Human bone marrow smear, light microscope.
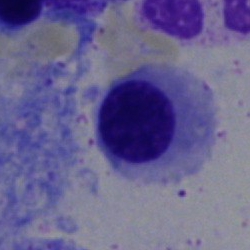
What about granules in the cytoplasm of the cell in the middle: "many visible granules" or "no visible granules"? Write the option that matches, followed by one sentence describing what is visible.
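No visible granules. The cytoplasm shows no granules.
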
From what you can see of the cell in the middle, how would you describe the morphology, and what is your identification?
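Outline first: roughly round, with a slightly uneven edge. Next, the nucleus sits off-centre, toward the left side of the cell. Its chromatin is dense and stains dark purple. Then the cytoplasm, a broad rim that is widest on the right. Last comes the name: erythroblast.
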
